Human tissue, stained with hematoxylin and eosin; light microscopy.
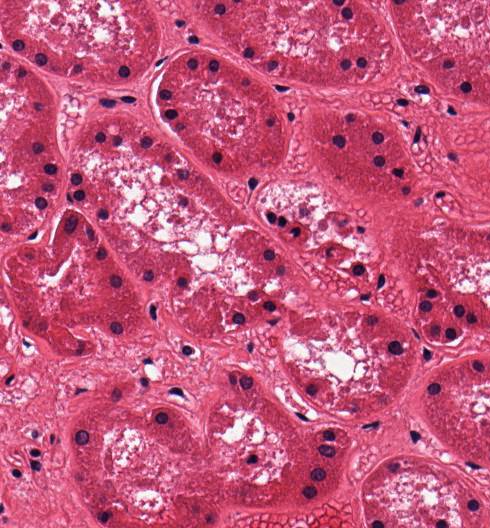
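Renal cortex. Closely set rounded and elongated tubular profiles, parted by thin partitions, pack the field. A single cell layer with abundant pink granular cytoplasm lines each tubule. Scant intertubular tissue holds small, flattened, elongated dark nuclei.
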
